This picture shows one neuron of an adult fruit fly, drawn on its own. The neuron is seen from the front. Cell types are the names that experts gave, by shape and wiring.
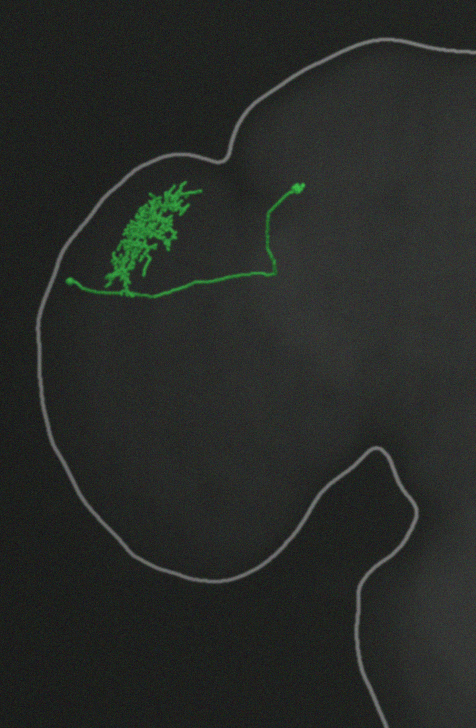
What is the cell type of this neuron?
MeTu3a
